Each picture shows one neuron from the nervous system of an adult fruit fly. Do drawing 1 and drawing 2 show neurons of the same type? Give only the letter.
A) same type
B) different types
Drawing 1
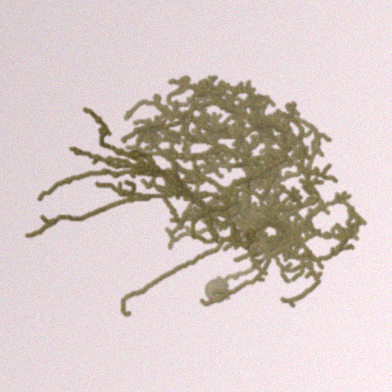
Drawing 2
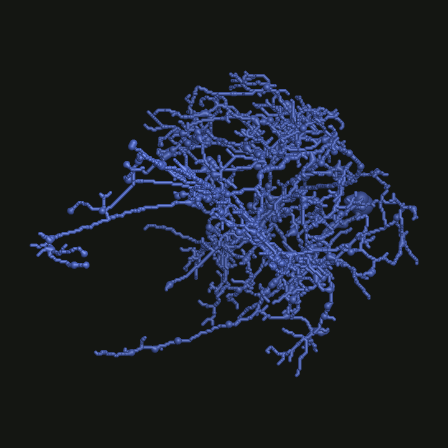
A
